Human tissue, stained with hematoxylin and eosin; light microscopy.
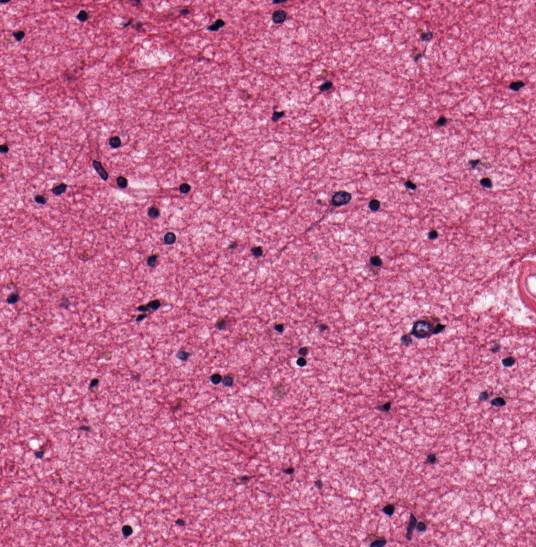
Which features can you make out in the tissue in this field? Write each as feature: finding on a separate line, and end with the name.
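Nuclei: scattered, mostly small, round, darkly stained
Cytoplasm: little or none visible around most nuclei
Background: fine pink fibres running in many directions, not parallel
Upper left: elongated dark nucleus along a thin clear linear channel
Name: cerebral cortex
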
